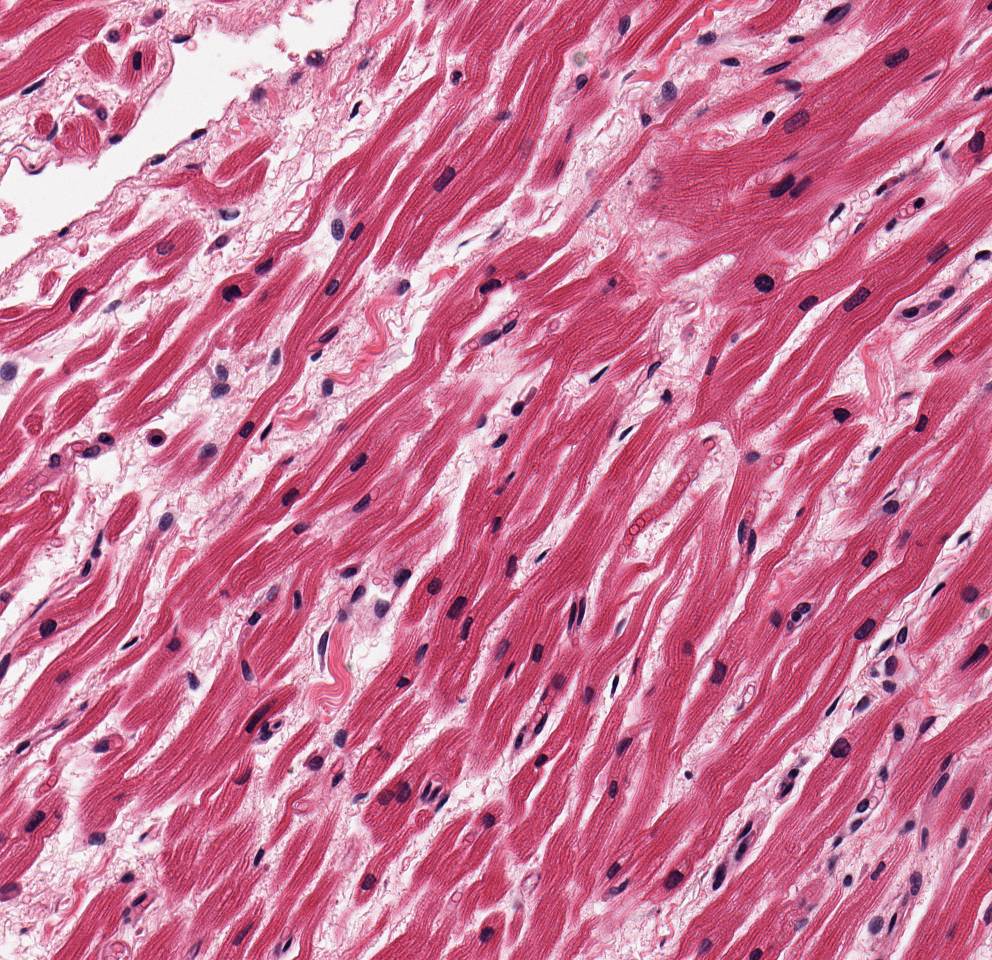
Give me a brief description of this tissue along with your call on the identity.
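See how the muscle fibres branch and join neighbours into a network. Each fibre keeps its oval nucleus in the centre. Between fibres, small capillaries hold red blood cells. This is the atrial appendage of the heart.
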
